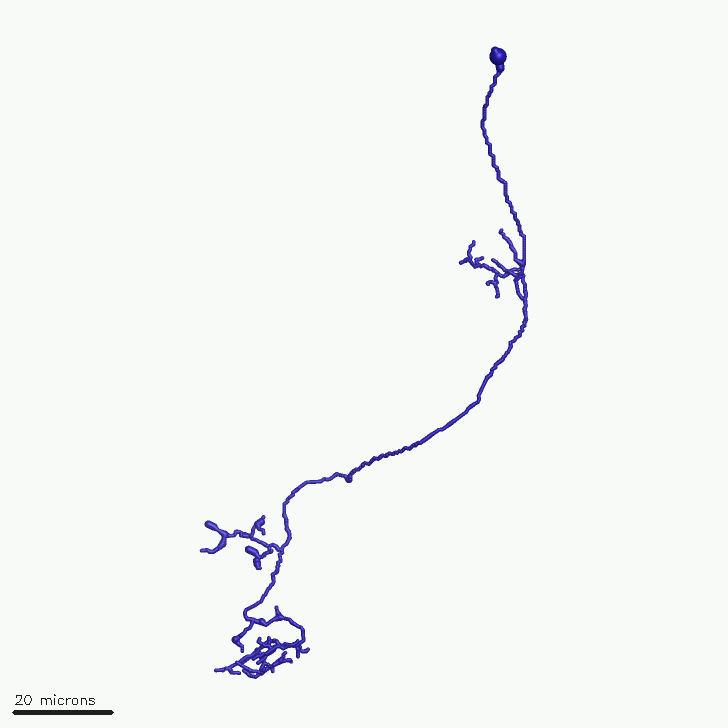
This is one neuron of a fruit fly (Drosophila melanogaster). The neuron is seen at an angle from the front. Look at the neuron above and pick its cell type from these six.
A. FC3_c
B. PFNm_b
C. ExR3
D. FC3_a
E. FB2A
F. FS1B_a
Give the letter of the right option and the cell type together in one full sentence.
Named in option B, PFNm_b is the cell type of the neuron.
